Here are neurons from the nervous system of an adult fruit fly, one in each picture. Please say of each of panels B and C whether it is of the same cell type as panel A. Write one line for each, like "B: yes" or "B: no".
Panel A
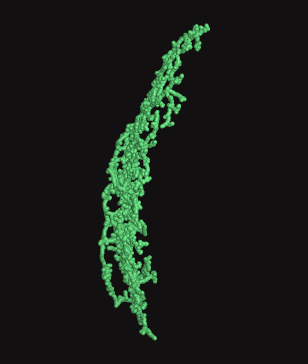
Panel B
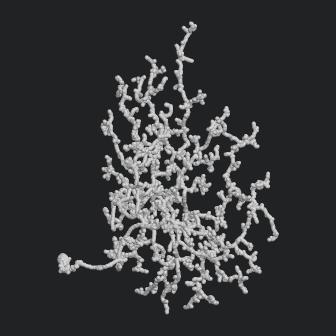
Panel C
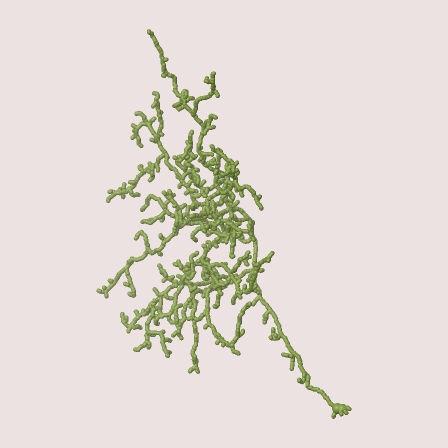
B: yes
C: yes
